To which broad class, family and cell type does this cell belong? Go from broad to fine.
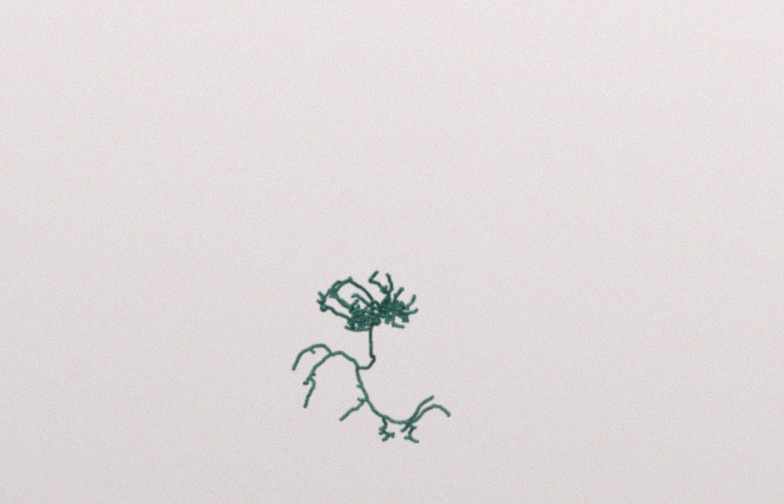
descending neuron; hemilineage MX12; DNge021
